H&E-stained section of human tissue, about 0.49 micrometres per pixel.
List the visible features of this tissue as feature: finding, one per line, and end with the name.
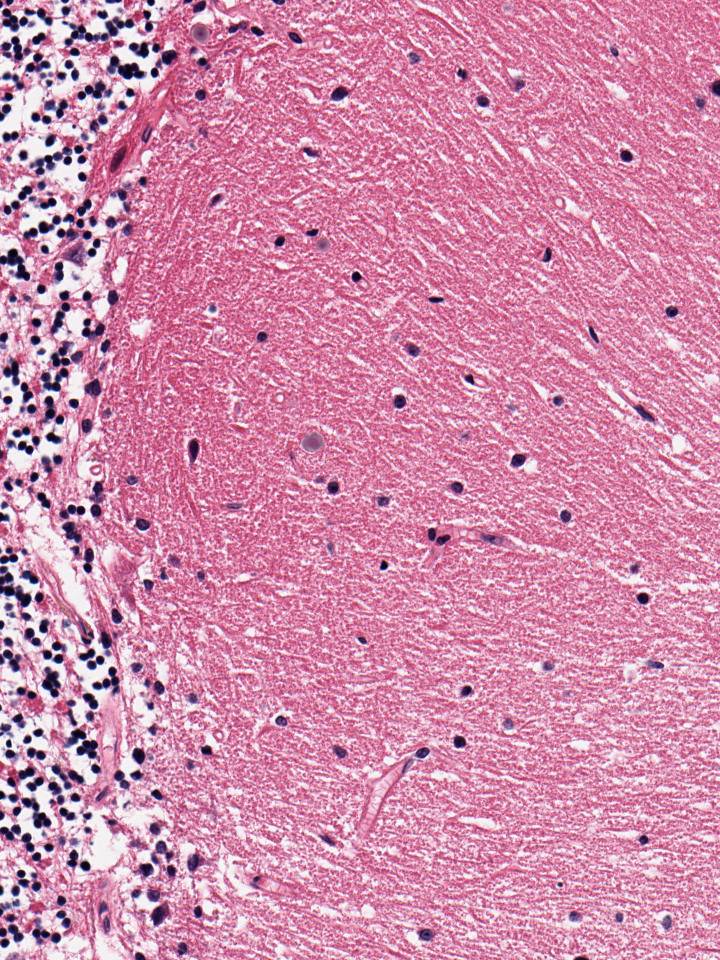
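Left edge: narrow band of densely packed dark nuclei
Band cells: small, round, dark nuclei, scant visible cytoplasm
Remaining field: pink fibrillary tissue, sparse nuclei
Strands near band: roughly parallel to its edge
Scattered nuclei: small, round to oval, dark, no obvious cytoplasm
Name: cerebellum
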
